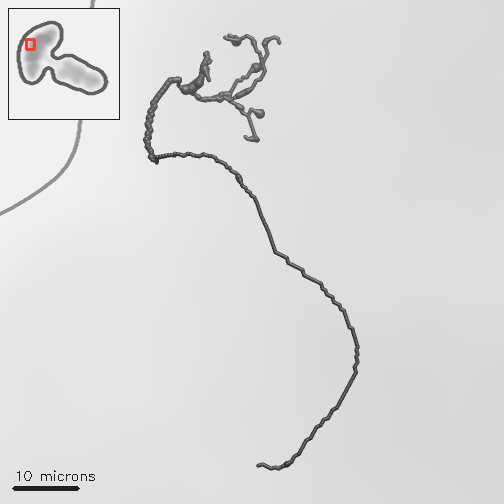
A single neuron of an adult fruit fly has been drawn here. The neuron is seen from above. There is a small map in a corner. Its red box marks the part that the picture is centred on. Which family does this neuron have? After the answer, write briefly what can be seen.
The name of its family is class olfactory. Its broad class is sensory neuron entering the brain. The drawing shows no cell body. By the scale bar it is about 70 microns tall in this view. It has a dozen or fewer branch ends.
